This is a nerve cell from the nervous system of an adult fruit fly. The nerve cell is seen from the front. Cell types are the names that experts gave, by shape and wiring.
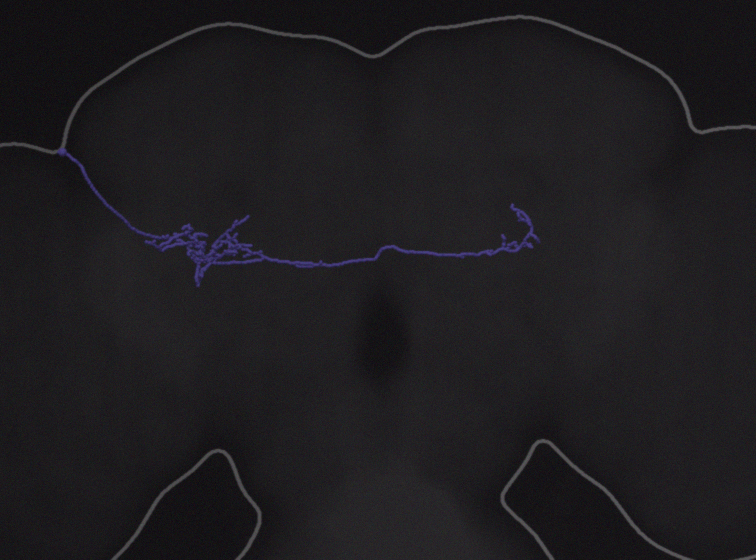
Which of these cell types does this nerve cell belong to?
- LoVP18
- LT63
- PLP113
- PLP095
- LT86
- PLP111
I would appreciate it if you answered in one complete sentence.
The cell type of the nerve cell here is PLP113.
